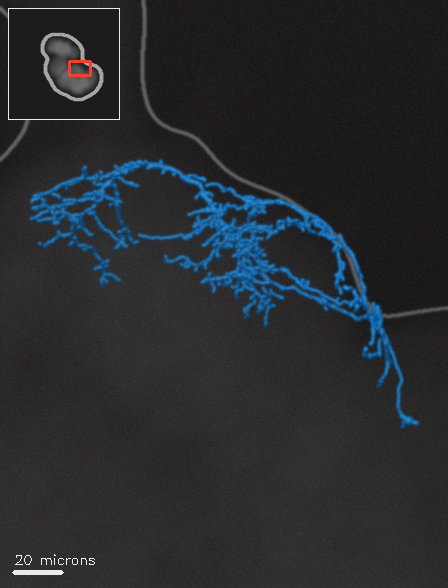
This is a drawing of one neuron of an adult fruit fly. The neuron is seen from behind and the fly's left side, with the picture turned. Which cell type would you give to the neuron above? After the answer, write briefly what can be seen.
The cell type is GNG243. This is a central-brain intrinsic neuron. Its cell body lies at the lower right of the picture. From left to right in the picture it spans about 160 microns. The picture shows dozens of branch ends.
